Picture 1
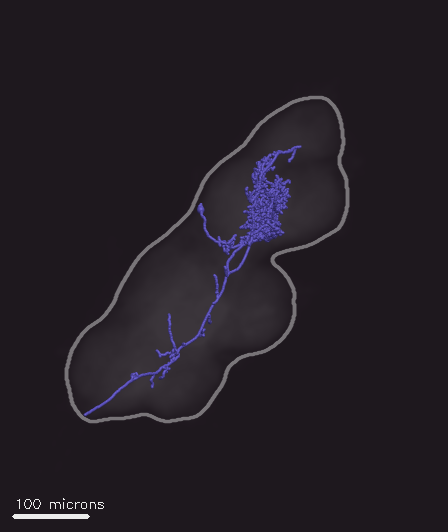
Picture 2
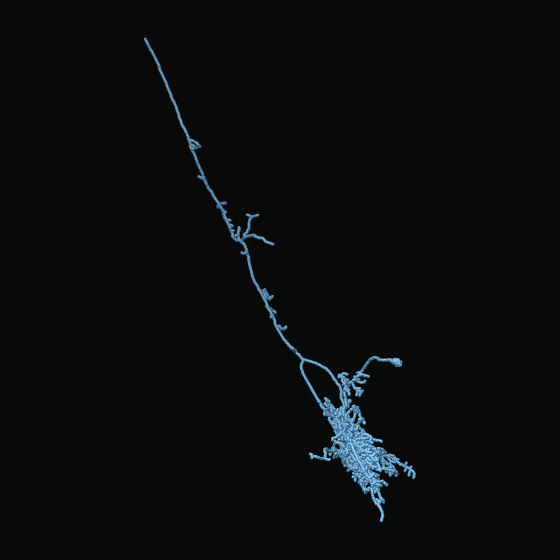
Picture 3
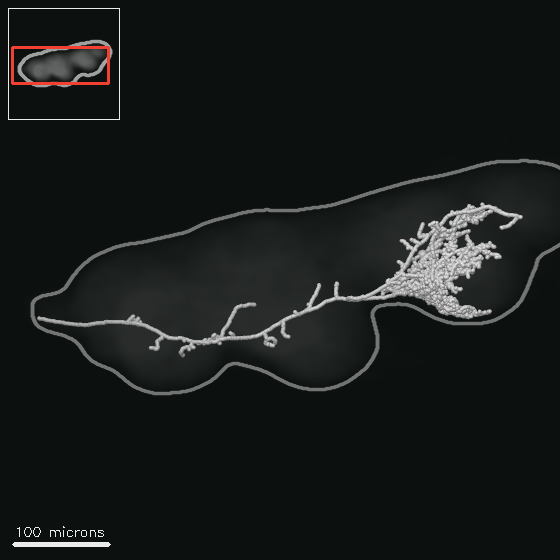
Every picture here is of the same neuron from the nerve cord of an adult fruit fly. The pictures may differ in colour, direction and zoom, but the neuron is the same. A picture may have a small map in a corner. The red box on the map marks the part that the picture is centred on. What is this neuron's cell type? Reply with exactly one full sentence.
In terms of cell type, the neuron is AN17A018.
